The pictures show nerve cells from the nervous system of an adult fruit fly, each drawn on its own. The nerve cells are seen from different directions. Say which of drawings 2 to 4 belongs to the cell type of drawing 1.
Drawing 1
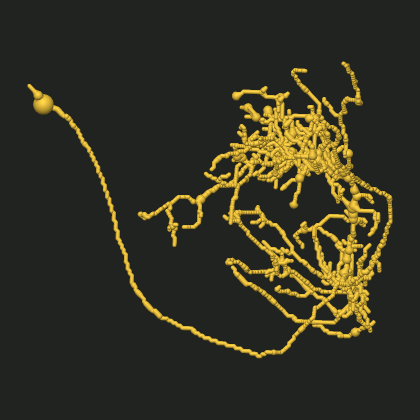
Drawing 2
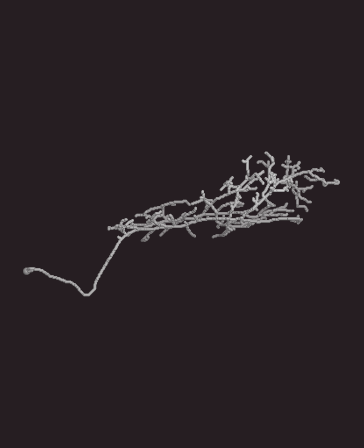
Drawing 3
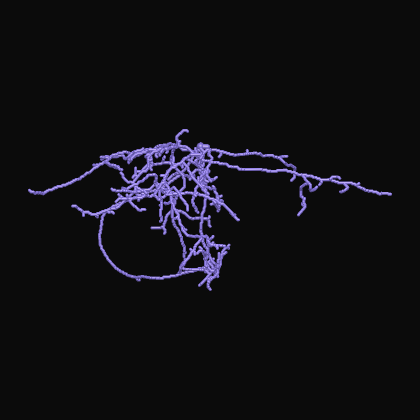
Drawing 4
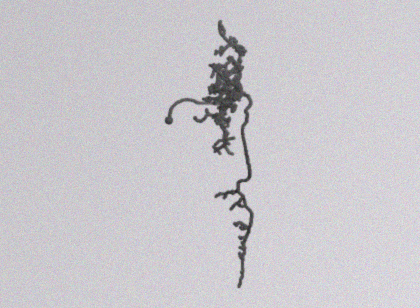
4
